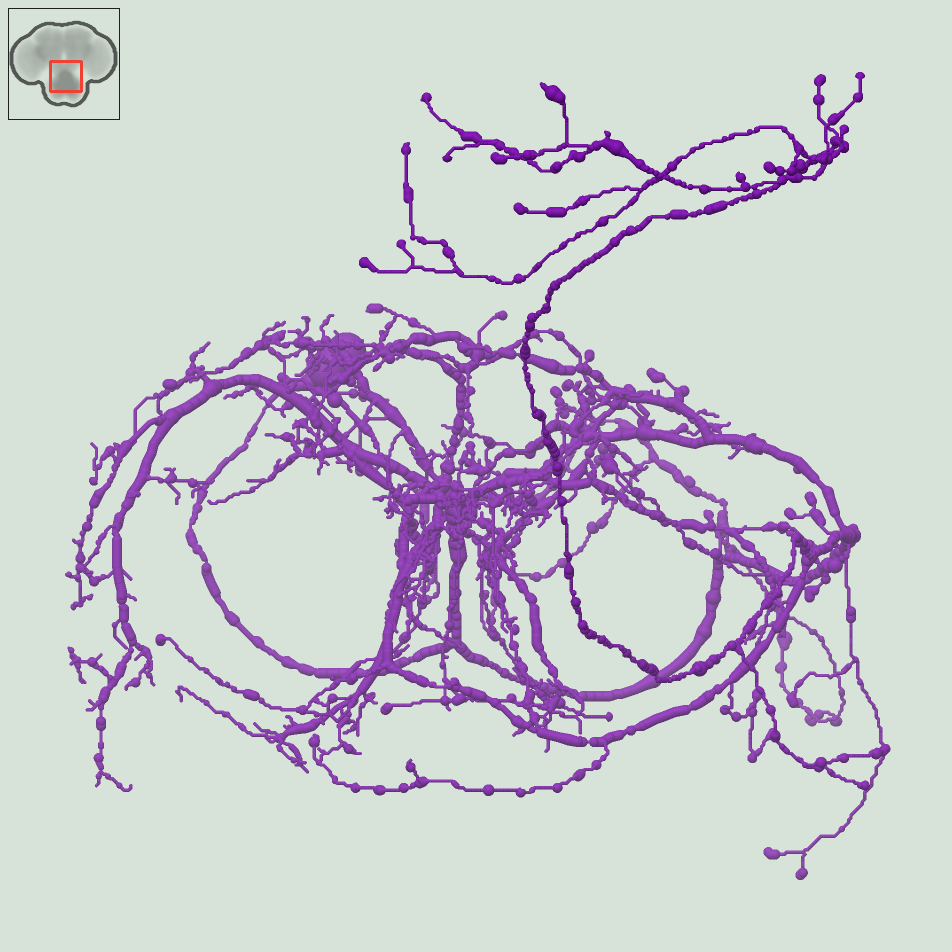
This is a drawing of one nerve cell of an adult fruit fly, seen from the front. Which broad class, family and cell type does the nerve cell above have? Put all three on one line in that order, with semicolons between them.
ascending neuron; hemilineage 19B; dMS9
